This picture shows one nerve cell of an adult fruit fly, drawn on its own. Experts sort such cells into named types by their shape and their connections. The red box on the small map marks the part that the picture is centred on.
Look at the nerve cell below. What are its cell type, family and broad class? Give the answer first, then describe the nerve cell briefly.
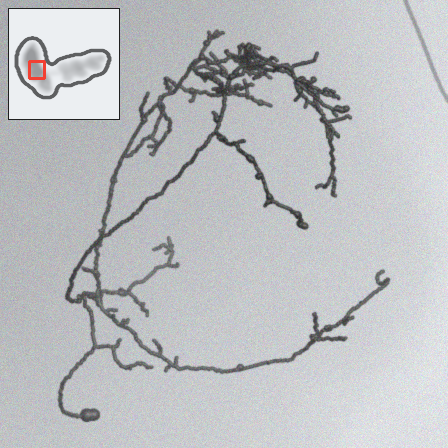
It is of cell type CL091. The family is hemilineage SLPa&l1_anterior. Its broad class is central-brain intrinsic neuron. It lies in the brain. Its cell body lies at the lower left of the picture. Dozens of branch ends can be seen.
